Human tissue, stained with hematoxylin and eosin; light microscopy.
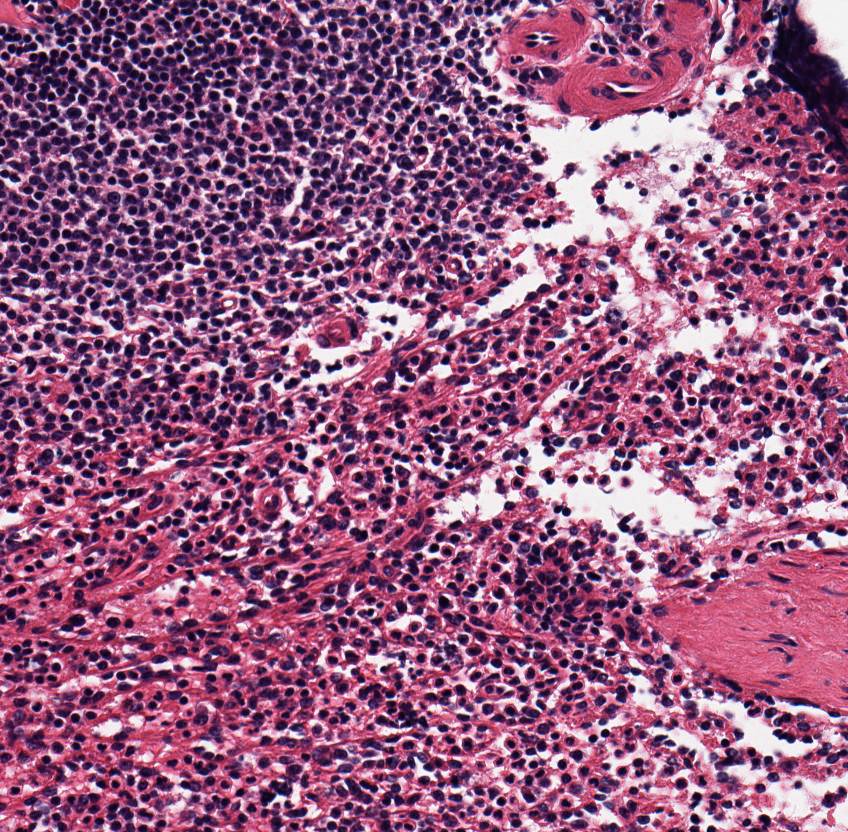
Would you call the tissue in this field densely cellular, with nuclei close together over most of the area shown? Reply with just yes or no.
Yes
